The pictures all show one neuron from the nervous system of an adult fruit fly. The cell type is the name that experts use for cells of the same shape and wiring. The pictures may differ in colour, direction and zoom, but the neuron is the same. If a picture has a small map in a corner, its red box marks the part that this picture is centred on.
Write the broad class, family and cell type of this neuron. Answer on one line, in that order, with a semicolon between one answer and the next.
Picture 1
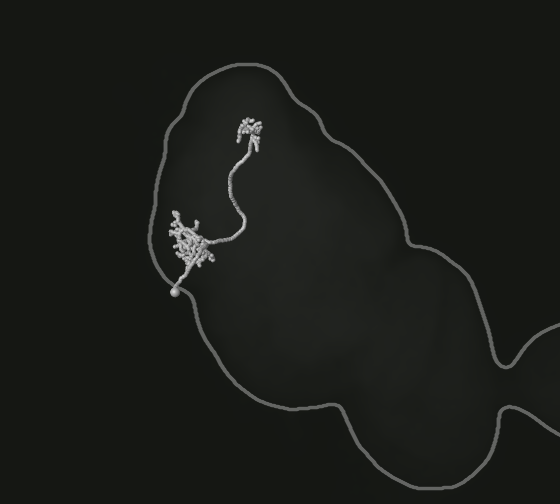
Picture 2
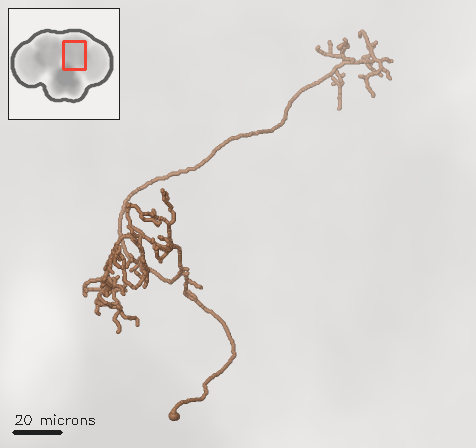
central-brain intrinsic neuron; hemilineage ALv1; M_vPNml72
